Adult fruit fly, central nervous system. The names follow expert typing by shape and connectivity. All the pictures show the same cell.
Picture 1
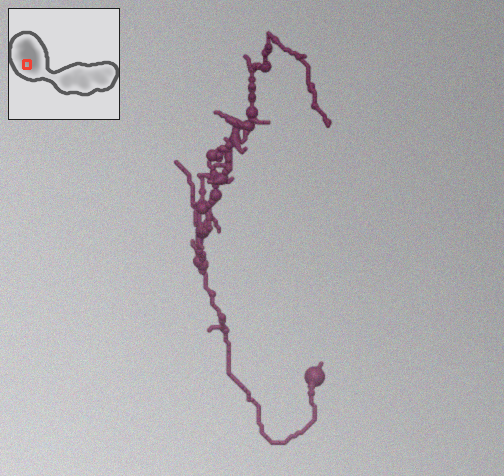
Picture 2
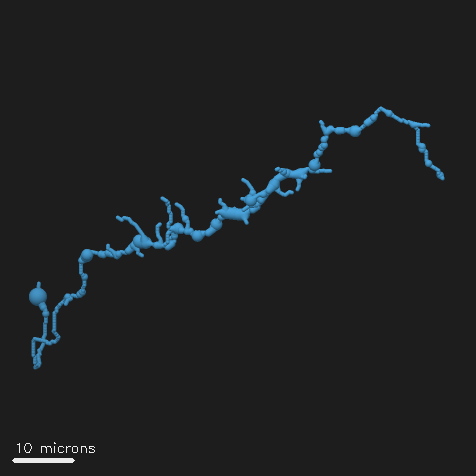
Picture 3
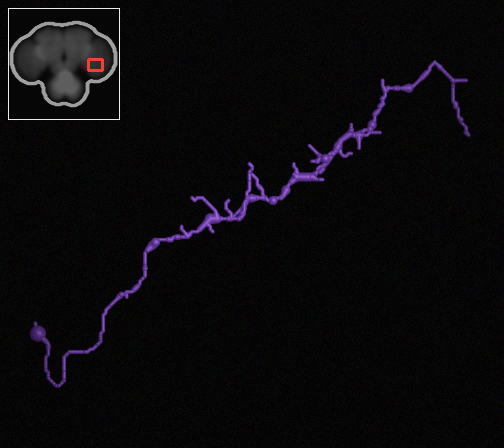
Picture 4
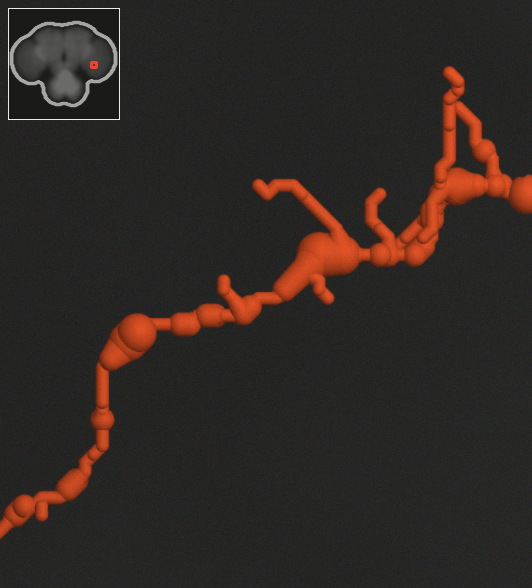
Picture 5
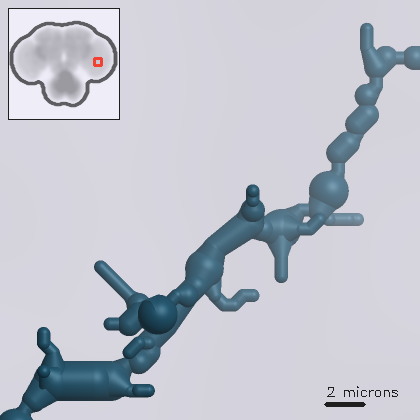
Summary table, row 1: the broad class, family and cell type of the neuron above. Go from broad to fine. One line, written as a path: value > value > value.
optic-lobe intrinsic neuron > Dm > Dm3b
